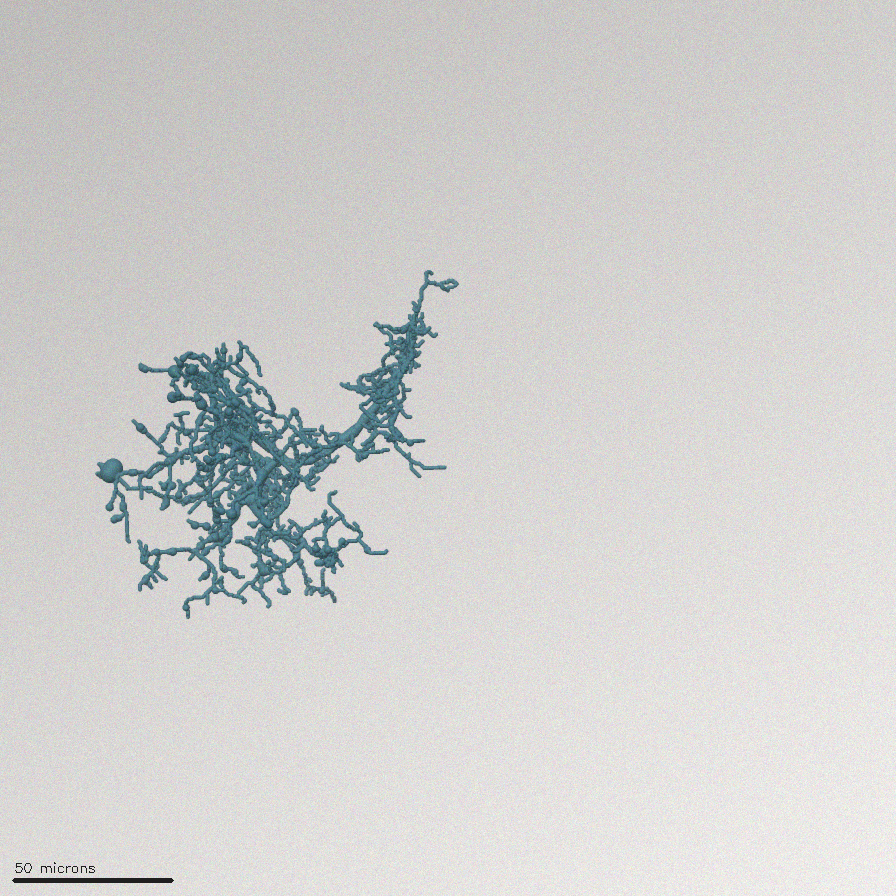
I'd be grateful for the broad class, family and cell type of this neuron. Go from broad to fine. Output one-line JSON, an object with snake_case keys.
{"broad_class": "nerve-cord intrinsic neuron", "family": "hemilineage 03B", "cell_type": "IN03B032"}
